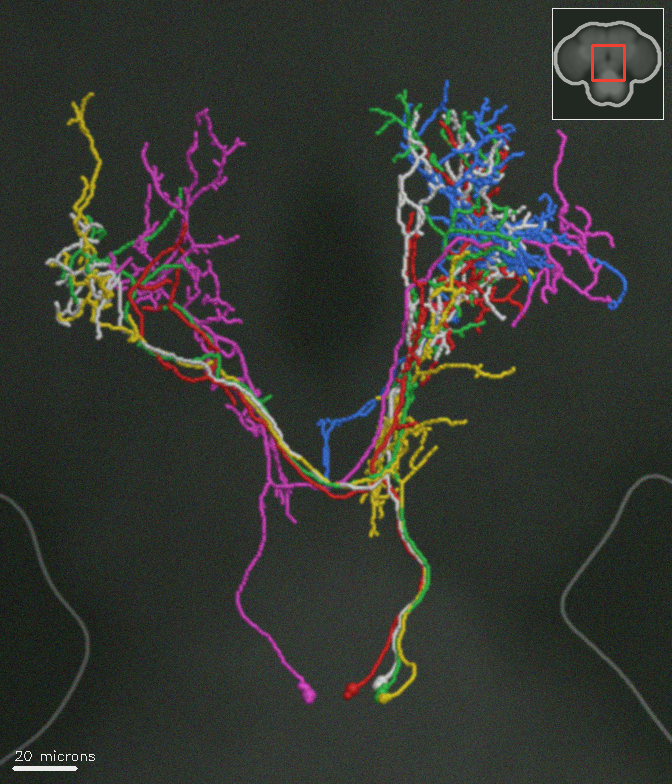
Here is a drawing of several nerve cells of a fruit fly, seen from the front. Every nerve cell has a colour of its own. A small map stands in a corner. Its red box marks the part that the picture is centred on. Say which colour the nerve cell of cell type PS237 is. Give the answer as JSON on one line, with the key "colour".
{"colour": "blue"}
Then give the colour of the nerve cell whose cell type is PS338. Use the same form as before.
{"colour": "white"}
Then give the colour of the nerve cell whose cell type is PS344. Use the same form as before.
{"colour": "green"}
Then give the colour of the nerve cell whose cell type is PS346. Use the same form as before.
{"colour": "red"}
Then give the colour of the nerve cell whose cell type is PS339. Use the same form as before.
{"colour": "magenta"}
